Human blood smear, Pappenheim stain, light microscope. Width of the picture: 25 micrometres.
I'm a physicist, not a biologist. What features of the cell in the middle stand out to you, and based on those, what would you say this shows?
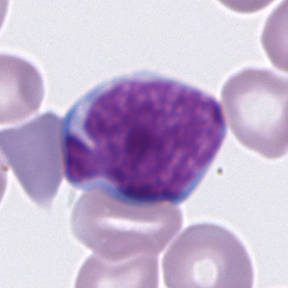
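Let me see: the cytoplasm is only a thin rim around the nucleus, and it is pale blue. The chromatin looks fine and evenly spread, not coarsely clumped. On its left side, the nucleus has a notch or fold. I'd call it a myeloblast.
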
